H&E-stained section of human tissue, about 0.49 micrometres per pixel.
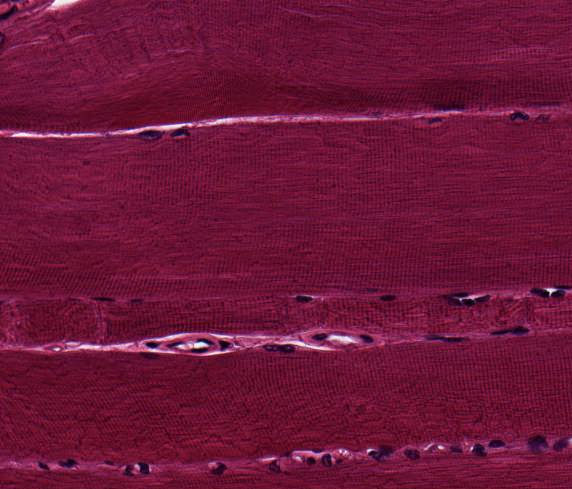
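Skeletal muscle, haematoxylin and eosin. Long parallel muscle fibres run horizontally across the whole field. Nuclei at the fibre edges, not the centres; dark, flattened, elongated along the fibre length. Cytoplasm abundant, deep pinkish-red.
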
